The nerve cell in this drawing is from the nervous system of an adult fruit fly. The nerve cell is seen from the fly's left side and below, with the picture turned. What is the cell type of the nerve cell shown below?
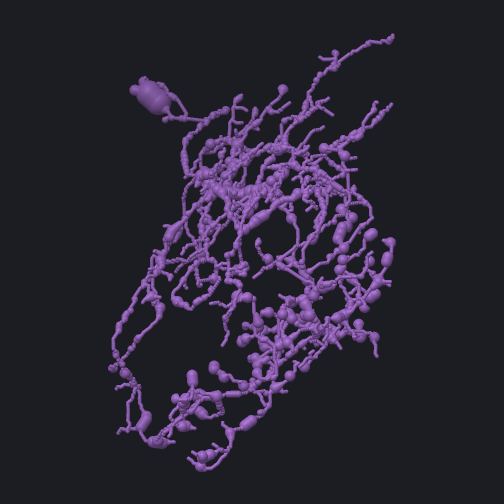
GNG248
